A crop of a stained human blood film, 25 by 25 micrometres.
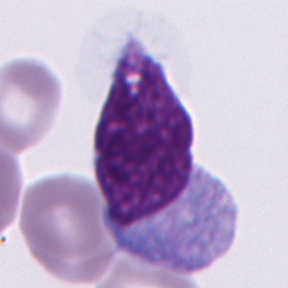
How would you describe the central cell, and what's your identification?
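Looking at the nucleus first, I see it is elongated and tapers to a point at its upper end. Its chromatin is dark purple, with a coarse, blotchy pattern. A few small pale spots lie in the upper part of that nucleus. The cytoplasm, meanwhile, is pale grey-blue. I take this cell to be a monocyte.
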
